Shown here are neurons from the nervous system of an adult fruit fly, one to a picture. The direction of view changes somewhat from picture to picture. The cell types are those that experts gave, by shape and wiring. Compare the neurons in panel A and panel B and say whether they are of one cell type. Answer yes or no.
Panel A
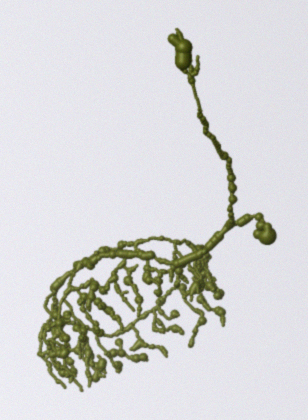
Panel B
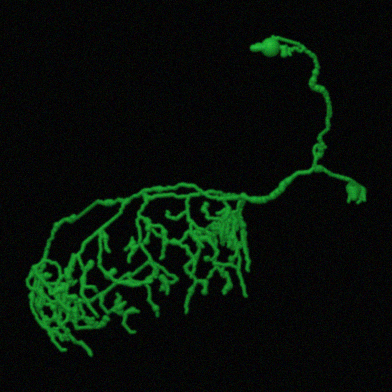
yes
